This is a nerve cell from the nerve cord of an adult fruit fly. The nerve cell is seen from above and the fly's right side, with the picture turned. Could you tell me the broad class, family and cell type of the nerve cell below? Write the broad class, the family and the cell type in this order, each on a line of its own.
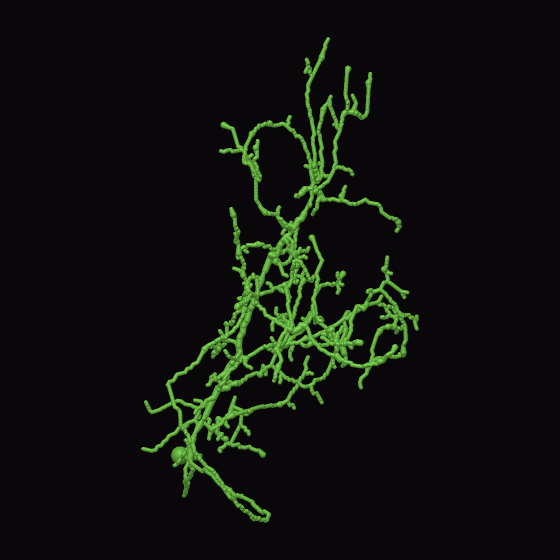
nerve-cord intrinsic neuron
hemilineage 06B
IN06B080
